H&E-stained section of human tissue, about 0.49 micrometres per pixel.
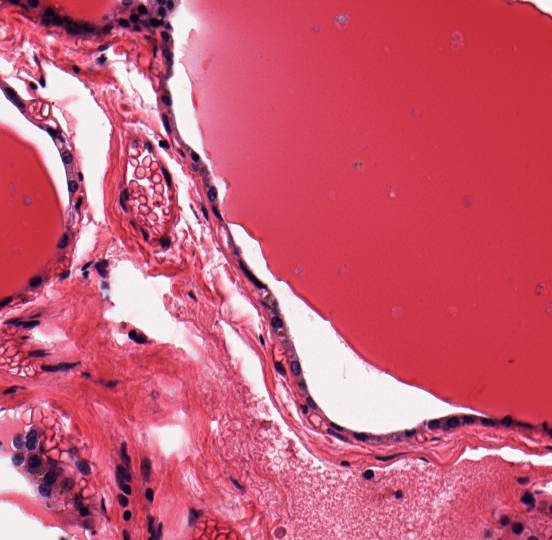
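Thyroid, H&E. Notice the large follicle at upper right, filled with homogeneous eosinophilic colloid, and part of a second colloid-filled follicle cut off at the left edge. Its lining is a single layer of flattened cells with elongated dark nuclei. Upper left of centre, small thin-walled vessels packed with red blood cells lie in the stroma.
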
